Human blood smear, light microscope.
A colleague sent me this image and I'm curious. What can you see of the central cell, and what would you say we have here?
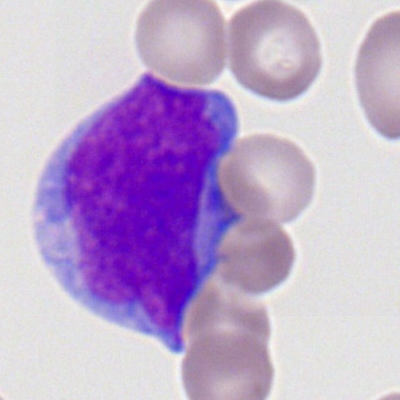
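Start with the outline: it is irregular and rises to a point at the top. The nucleus sits over toward the right side, and the widest band of cytoplasm lies on the left. Along the right edge, where red cells touch it, the cytoplasm turns a deeper blue. This cell is a myeloblast.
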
